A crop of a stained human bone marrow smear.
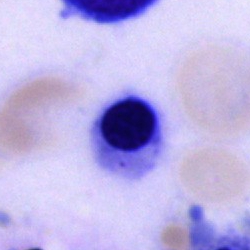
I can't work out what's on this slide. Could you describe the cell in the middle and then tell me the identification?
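The chromatin catches my eye first: dense, dark purple, coarsely clumped. The nucleus sits toward the top, with most of the pale blue cytoplasm below it, and there's a single tiny dark dot in that cytoplasm beneath the nucleus. This one is an erythroblast.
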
